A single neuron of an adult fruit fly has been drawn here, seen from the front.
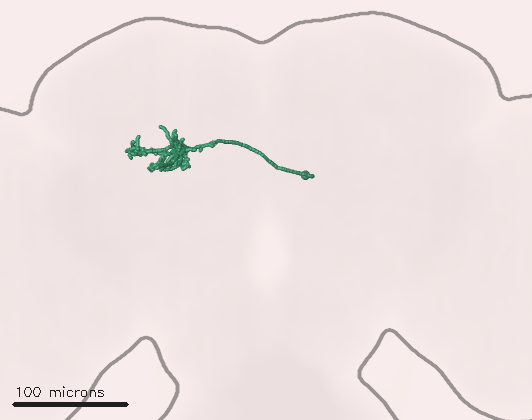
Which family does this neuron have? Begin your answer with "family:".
family: hemilineage DM6_posterior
